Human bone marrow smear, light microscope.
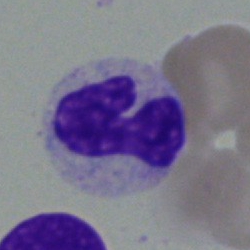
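Band neutrophil from a stained human bone marrow smear, the cell in the middle. Checked in turn: a deep notch cuts into the nucleus from its upper edge; the chromatin is dense dark purple with small paler patches; the cytoplasm is pale lilac-grey and holds fine, sparse purple granules.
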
